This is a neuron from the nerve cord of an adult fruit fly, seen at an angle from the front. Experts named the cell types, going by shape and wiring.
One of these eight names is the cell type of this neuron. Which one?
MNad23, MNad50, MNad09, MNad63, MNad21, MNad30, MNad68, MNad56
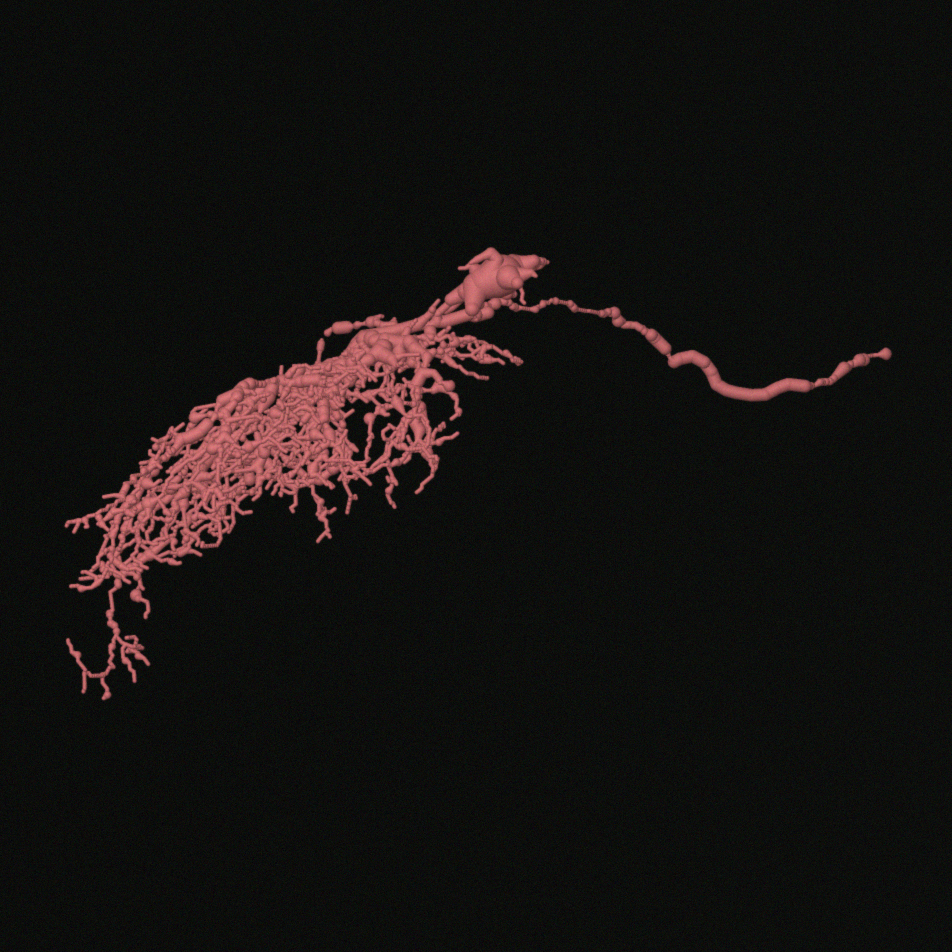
MNad09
